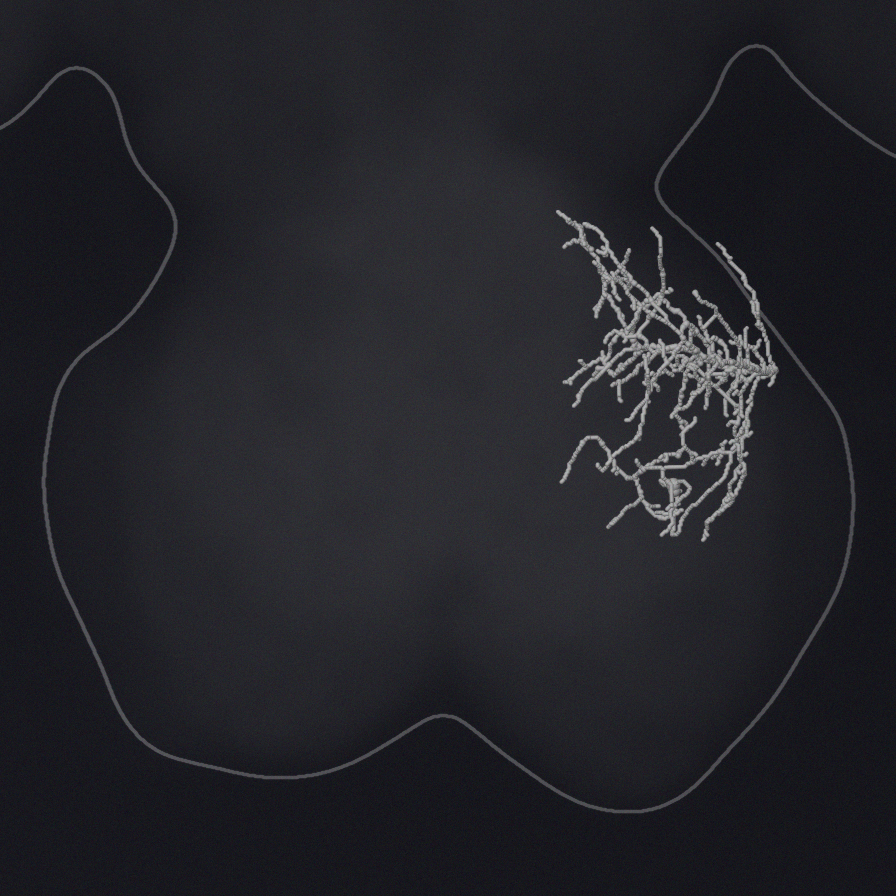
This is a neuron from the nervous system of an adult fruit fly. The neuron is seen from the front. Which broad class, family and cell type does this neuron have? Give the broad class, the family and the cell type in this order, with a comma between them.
nerve-cord intrinsic neuron, hemilineage 13A, IN13A030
